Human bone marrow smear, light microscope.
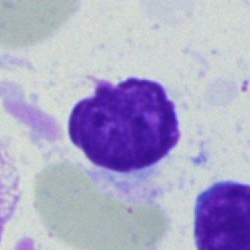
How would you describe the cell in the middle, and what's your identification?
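Lumpy, irregular outline, not smoothly round. Small pointed projection from the upper left edge. Nucleus occupies nearly the entire cell. Chromatin dense, deep purple, a few paler patches. Cell: lymphocyte.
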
